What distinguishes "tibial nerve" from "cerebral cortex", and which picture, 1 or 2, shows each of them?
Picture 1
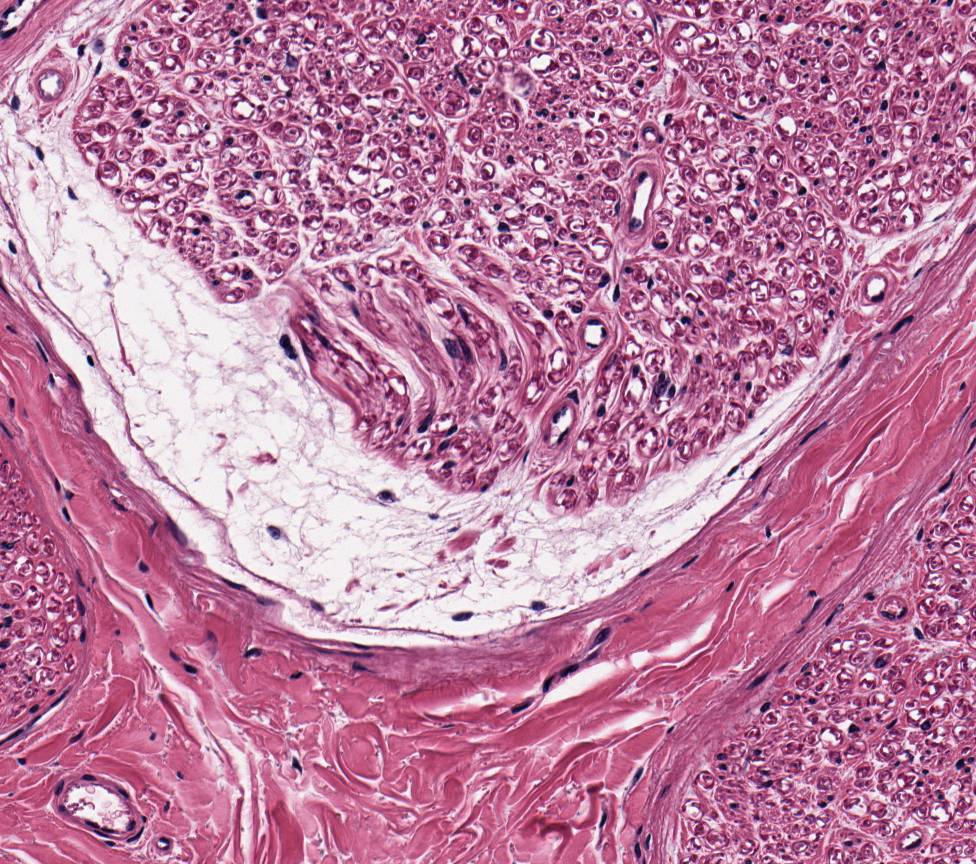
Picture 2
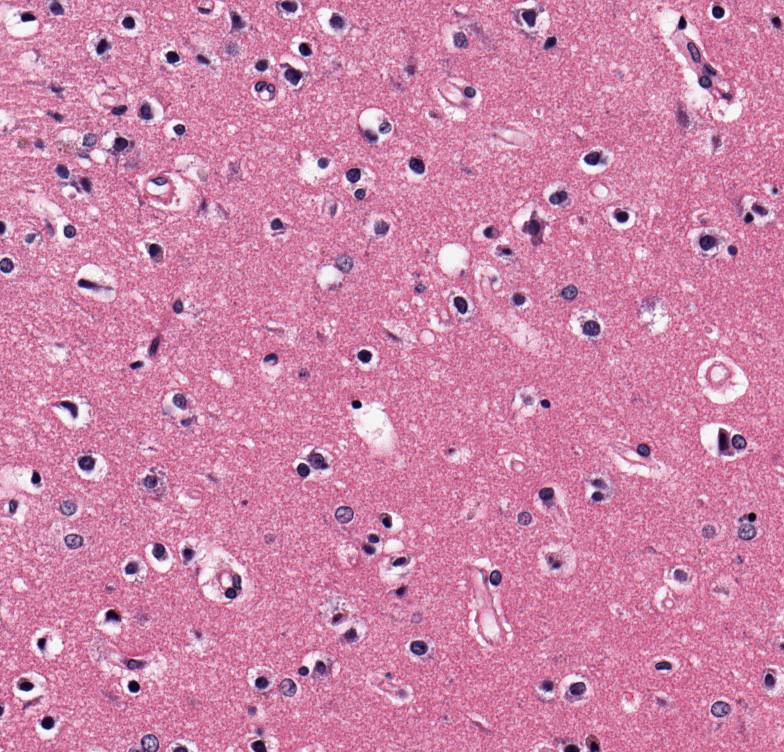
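Of the two, picture 1 is the tibial nerve, picture 2 the cerebral cortex. A large nerve fascicle fills the upper part of picture 1; part of a second lies at lower right. Most fibres are cut across, each a small round profile with a pink central axon in a pale ring. Between fascicles lie dense, wavy bundles of deep pink collagen with scattered elongated nuclei. Picture 2 instead has single cells scattered fairly evenly in a pink background, without glands, epithelium or organized units. Most nuclei are small, round and dark with little visible cytoplasm, many inside clear round halos. Among them are a minority of larger, paler nuclei with finely dispersed chromatin.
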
